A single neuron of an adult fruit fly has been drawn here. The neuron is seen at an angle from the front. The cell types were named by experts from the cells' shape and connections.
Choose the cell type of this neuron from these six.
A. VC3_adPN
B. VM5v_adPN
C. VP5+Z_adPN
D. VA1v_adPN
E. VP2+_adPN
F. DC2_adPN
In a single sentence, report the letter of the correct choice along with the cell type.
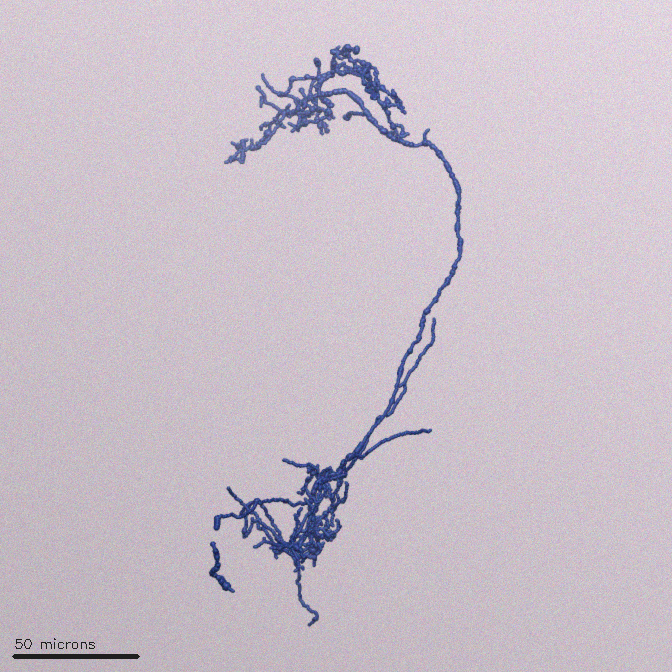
The cell type of the neuron is VP2+_adPN, listed as option E.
